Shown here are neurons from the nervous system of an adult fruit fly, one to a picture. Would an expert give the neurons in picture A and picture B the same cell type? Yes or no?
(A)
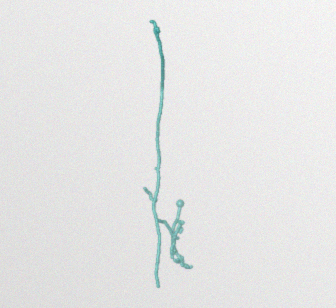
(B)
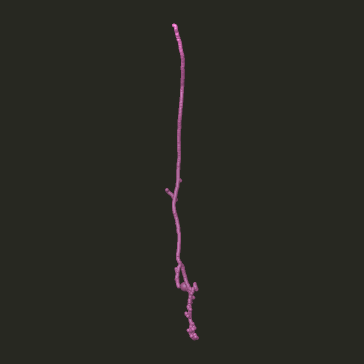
yes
